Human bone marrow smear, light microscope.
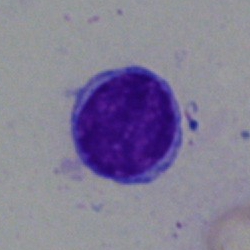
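Lymphocyte, stained bone marrow smear. Outline round and smooth. Cytoplasm a thin blue rim around the nucleus. Chromatin dark purple and dense, with small paler patches. No distinct nucleolus visible.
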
